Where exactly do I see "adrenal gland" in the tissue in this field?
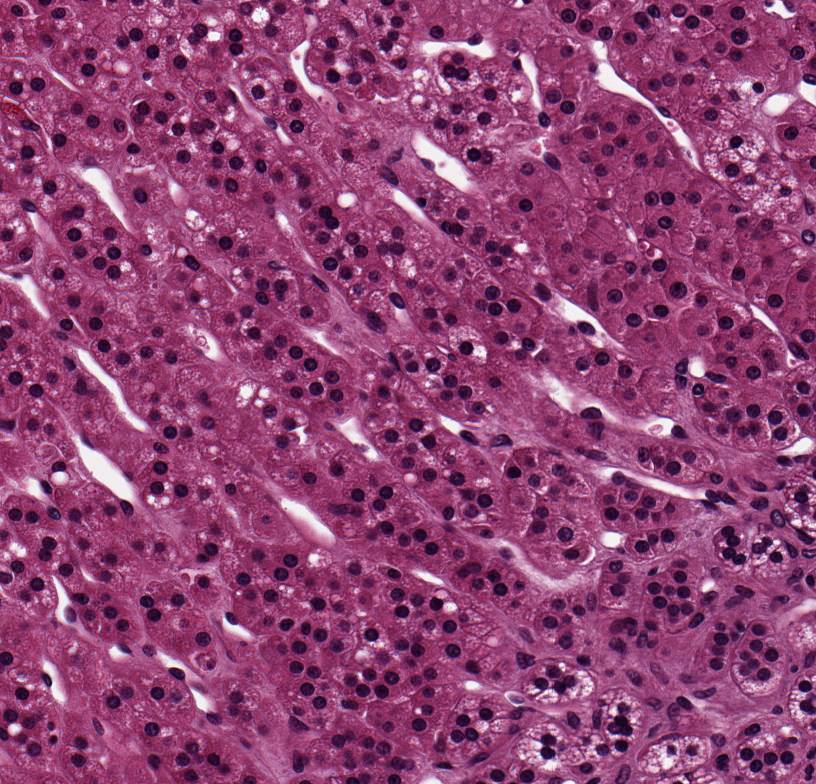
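The tissue in this field is adrenal gland. Its cells are arranged in long cords running diagonally from upper left to lower right. Most of the cells are polygonal, with abundant pink, finely granular cytoplasm. Clusters of cells with pale, bubbly, vacuolated cytoplasm are most numerous toward the lower right.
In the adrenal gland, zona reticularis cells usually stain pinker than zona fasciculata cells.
The field accordingly holds cells of two kinds that differ in how pink they stain: the granular pink cells and the paler vacuolated ones. Between the cords lie narrow, slit-like vascular spaces that appear white and are mostly empty of blood cells.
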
